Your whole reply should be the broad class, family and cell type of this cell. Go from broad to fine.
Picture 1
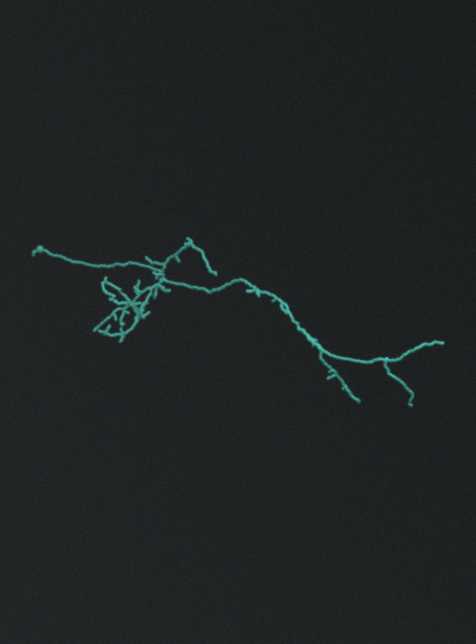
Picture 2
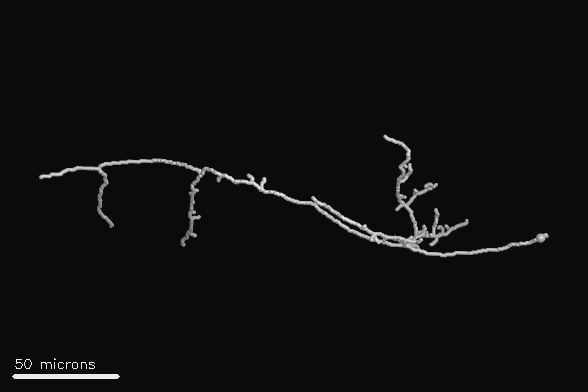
central-brain intrinsic neuron; hemilineage LHp2; LHPV6f1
